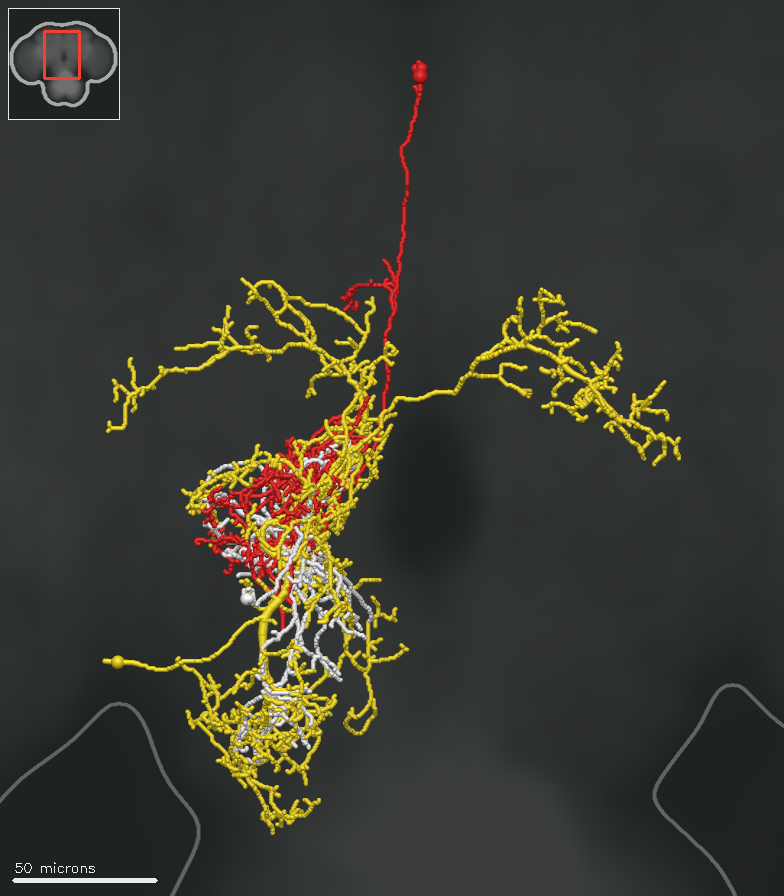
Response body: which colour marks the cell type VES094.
white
